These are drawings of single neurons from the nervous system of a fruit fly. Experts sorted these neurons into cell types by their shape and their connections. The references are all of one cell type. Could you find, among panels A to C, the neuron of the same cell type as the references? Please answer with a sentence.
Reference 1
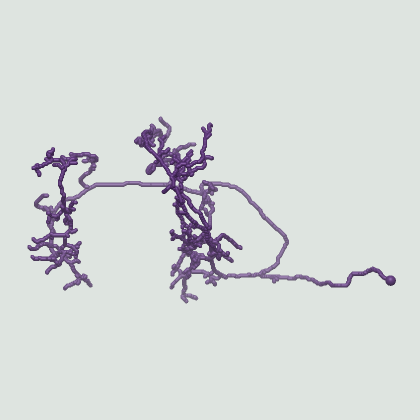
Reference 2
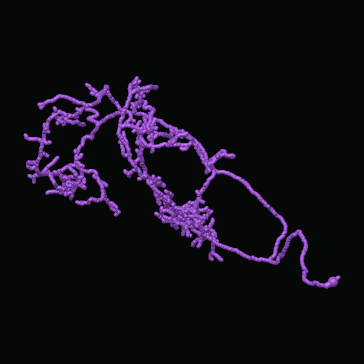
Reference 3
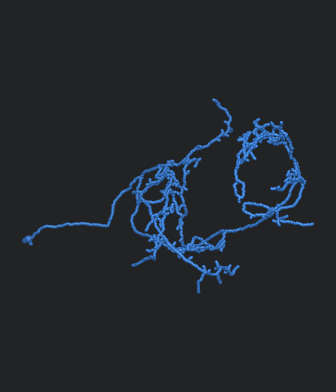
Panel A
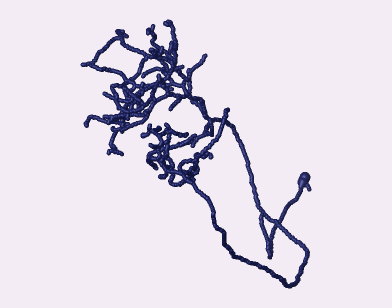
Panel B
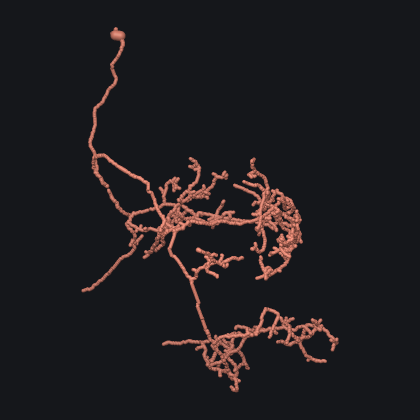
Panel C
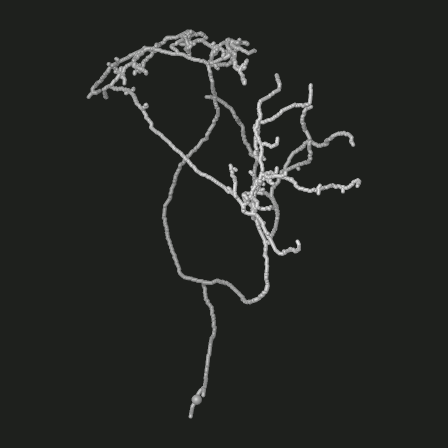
Panel B is of the same cell type.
